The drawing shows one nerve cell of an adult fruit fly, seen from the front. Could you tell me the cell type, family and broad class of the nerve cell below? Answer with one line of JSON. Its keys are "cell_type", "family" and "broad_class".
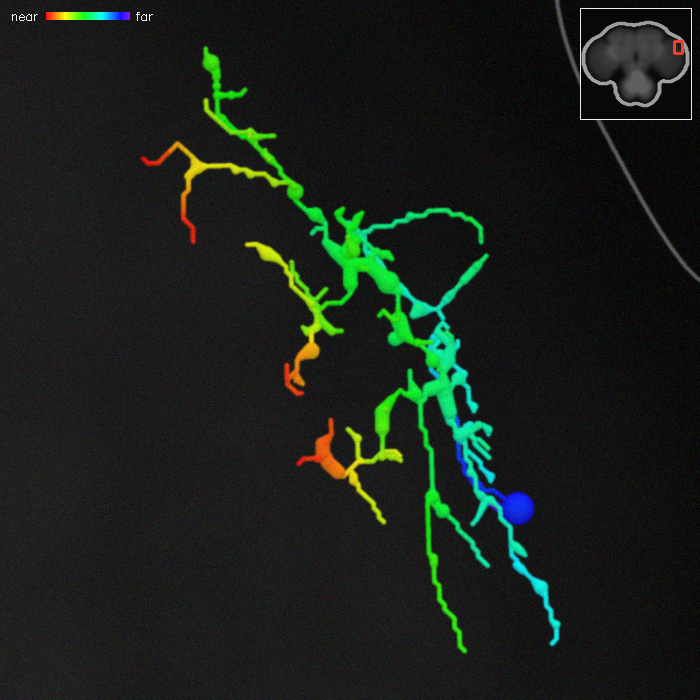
{"cell_type": "Dm-DRA1", "family": "Dm", "broad_class": "optic-lobe intrinsic neuron"}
